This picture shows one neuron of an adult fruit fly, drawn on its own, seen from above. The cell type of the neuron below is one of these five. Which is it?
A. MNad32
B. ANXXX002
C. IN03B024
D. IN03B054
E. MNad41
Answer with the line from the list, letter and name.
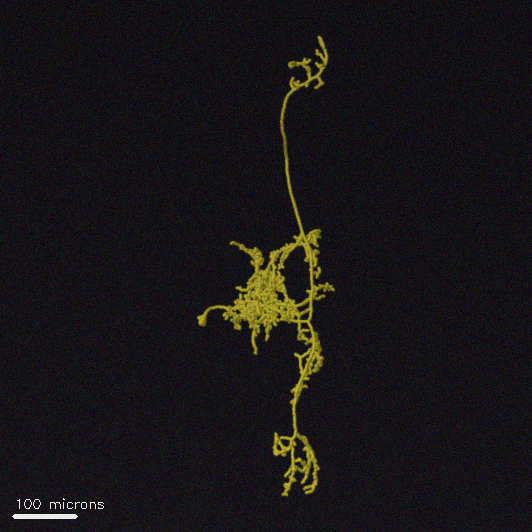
B. ANXXX002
